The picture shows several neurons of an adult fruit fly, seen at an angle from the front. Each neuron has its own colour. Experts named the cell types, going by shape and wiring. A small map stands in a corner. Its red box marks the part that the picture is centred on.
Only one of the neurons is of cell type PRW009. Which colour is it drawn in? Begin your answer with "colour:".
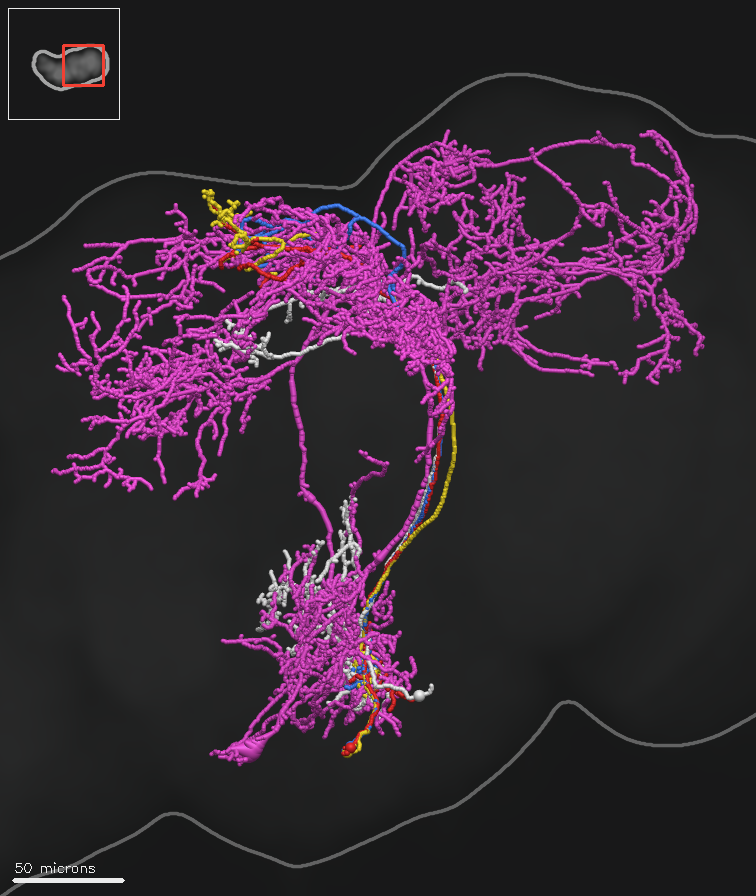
colour: red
